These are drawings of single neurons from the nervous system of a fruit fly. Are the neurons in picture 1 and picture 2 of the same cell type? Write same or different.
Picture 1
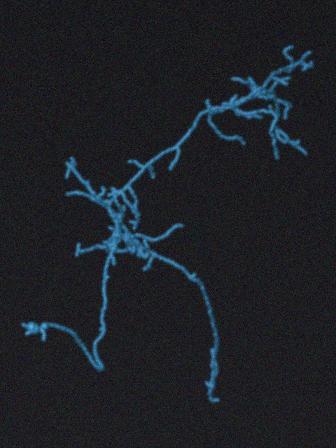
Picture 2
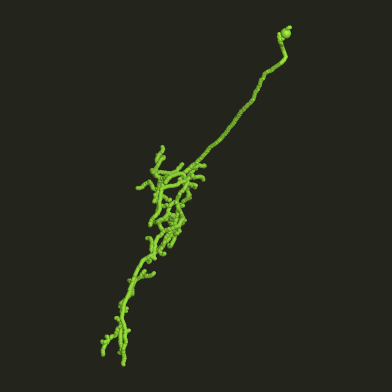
different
